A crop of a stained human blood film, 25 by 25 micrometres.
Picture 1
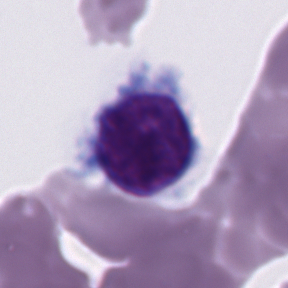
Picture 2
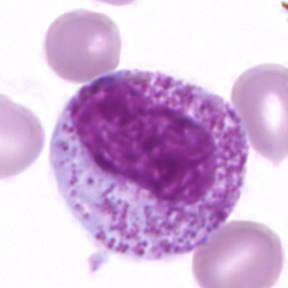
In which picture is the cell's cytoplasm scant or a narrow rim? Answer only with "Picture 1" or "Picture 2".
Picture 1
